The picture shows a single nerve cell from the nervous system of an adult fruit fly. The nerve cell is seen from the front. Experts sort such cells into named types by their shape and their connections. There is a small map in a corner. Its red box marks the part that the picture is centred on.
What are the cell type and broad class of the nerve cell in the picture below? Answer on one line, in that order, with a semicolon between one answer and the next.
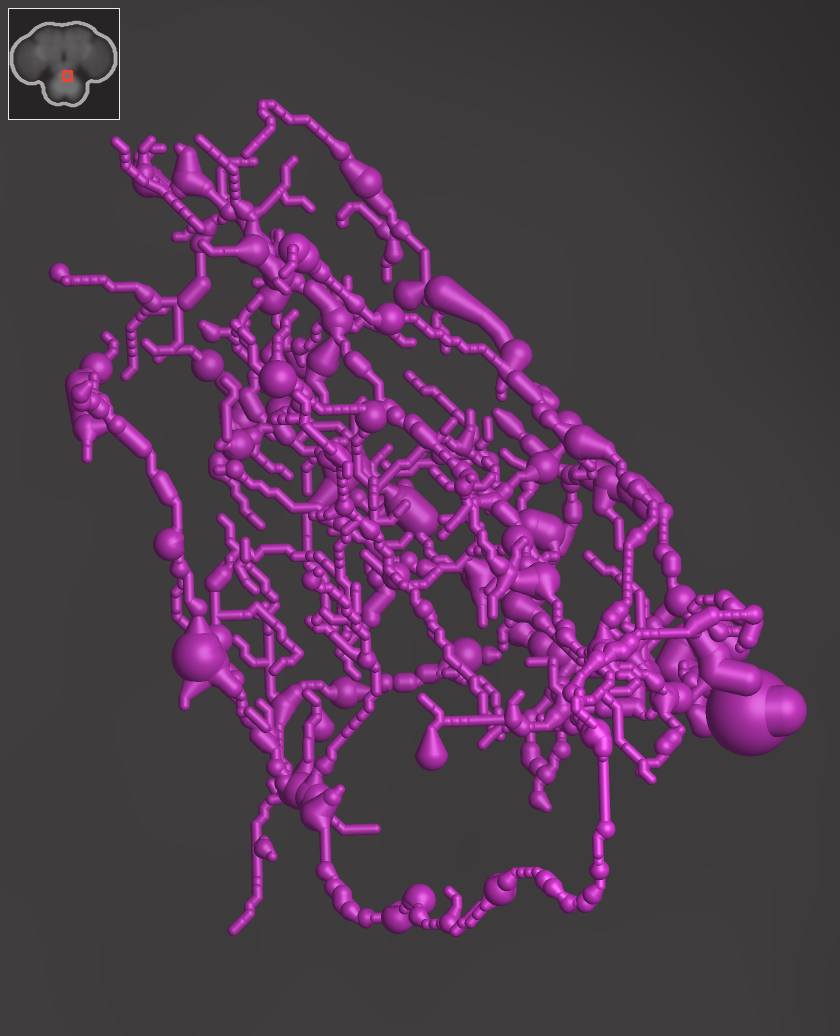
INXXX409; nerve-cord intrinsic neuron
